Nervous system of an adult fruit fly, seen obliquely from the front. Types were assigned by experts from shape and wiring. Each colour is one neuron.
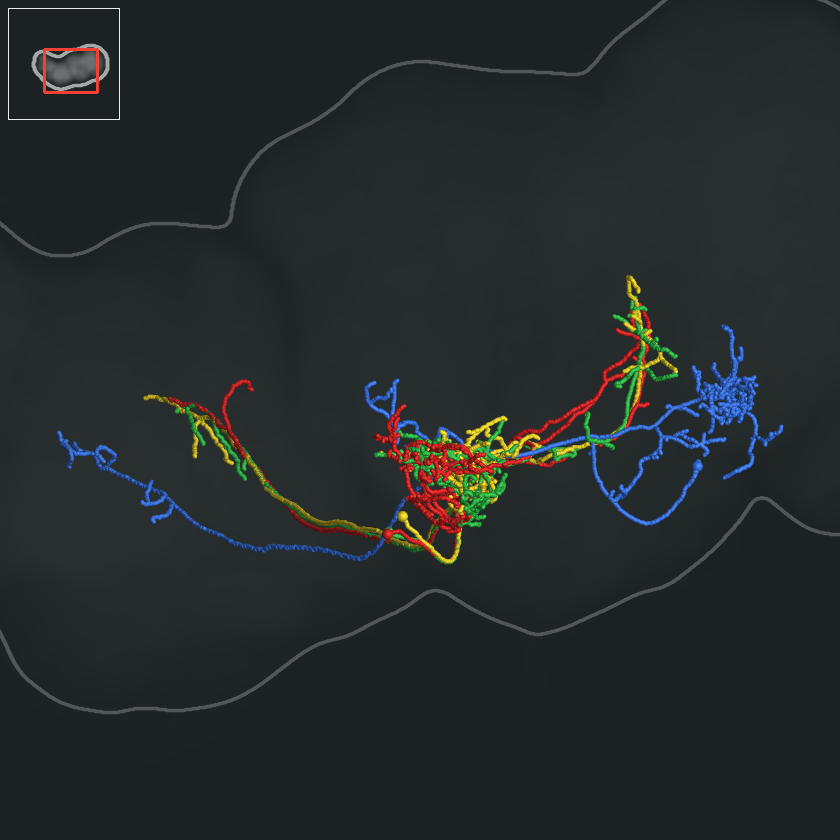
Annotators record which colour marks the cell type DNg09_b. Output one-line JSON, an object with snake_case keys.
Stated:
{"colour": "red"}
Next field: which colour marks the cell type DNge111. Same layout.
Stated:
{"colour": "yellow"}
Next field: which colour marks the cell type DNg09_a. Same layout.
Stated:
{"colour": "green"}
